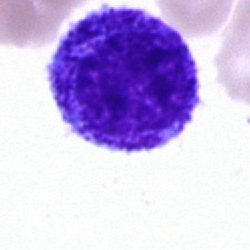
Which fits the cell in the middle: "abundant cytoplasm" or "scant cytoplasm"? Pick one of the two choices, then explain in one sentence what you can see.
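Scant cytoplasm. Cytoplasm is scant, at most a thin blue rim around the nucleus.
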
